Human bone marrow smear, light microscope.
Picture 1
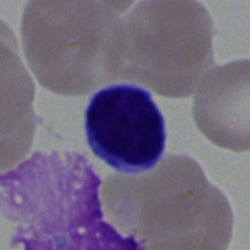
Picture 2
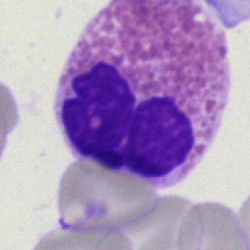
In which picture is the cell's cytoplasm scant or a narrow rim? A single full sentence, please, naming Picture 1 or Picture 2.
It is in picture 1 that the cytoplasm of the cell is scant.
